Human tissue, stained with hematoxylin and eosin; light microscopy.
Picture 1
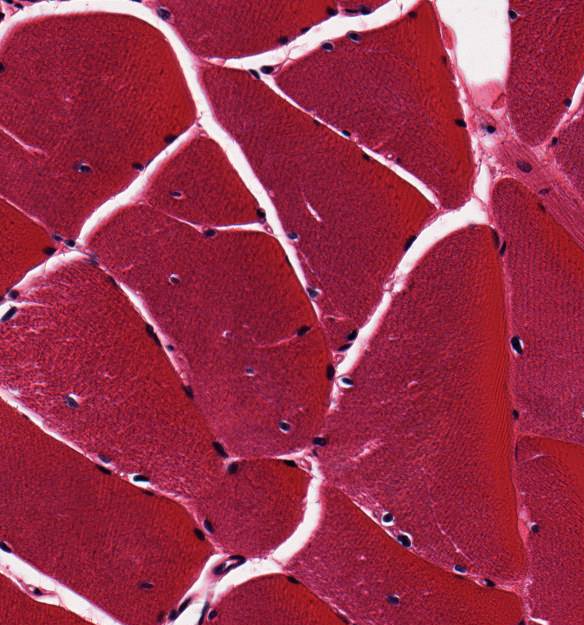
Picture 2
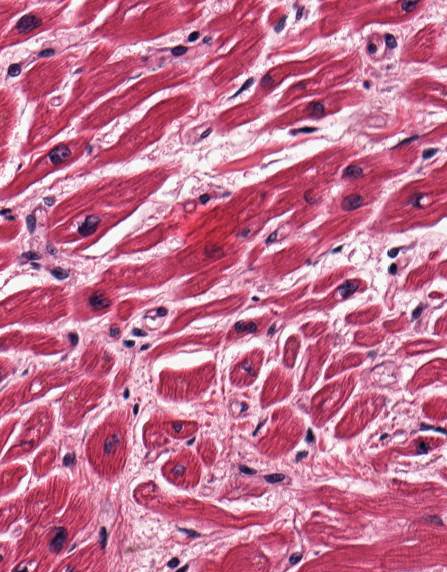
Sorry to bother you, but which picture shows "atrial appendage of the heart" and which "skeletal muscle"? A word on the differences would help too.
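Answer: picture 1 is skeletal muscle; picture 2 is the atrial appendage of the heart. In picture 1 the small dark nuclei sit at the fibre edges, not centrally, and the cytoplasm stains a deep, even red with a fine stippled texture of myofibrils seen end-on. In picture 2 the longitudinally cut fibres branch and join their neighbours; their cytoplasm is deep pink with fine longitudinal striations. Pale, loose, wispy connective tissue with open gaps separates the fibres, and small dark elongated nuclei lie scattered within it.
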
